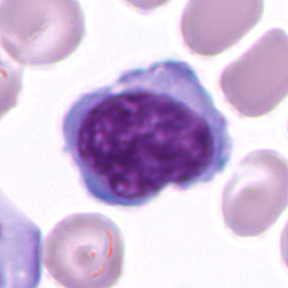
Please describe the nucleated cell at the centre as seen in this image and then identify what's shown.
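Outline irregular and bumpy, not smoothly round. Nucleus single, rounded oval, no separate lobes. Cytoplasm widest above nucleus; no granules seen. Plasma cell.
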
